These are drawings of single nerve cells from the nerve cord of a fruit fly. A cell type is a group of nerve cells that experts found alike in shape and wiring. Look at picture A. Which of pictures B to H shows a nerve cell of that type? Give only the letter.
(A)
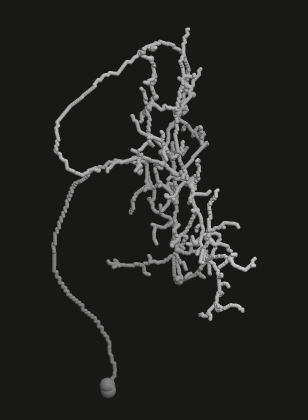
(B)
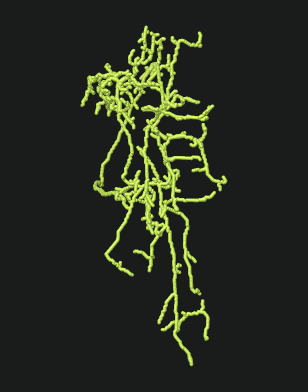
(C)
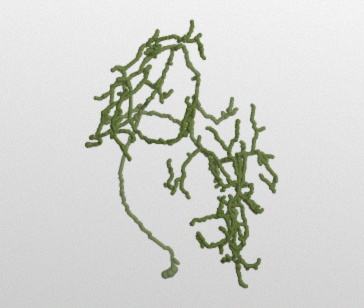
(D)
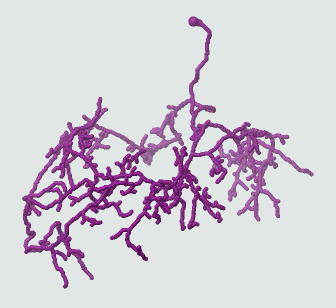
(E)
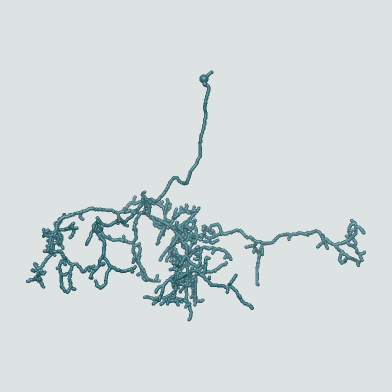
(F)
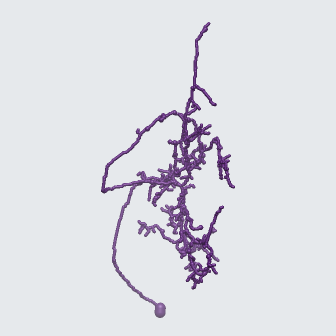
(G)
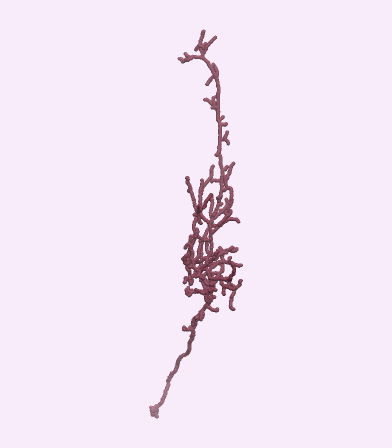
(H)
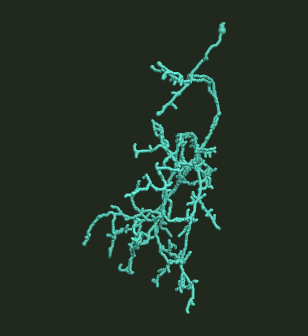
F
